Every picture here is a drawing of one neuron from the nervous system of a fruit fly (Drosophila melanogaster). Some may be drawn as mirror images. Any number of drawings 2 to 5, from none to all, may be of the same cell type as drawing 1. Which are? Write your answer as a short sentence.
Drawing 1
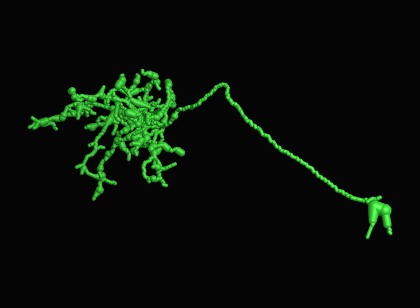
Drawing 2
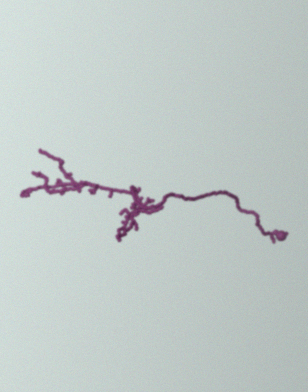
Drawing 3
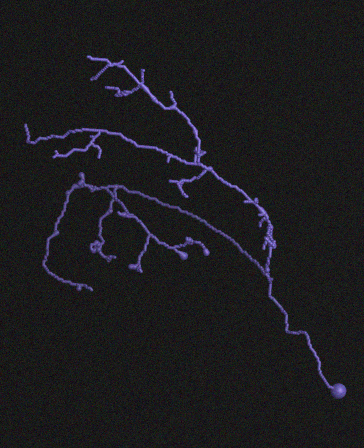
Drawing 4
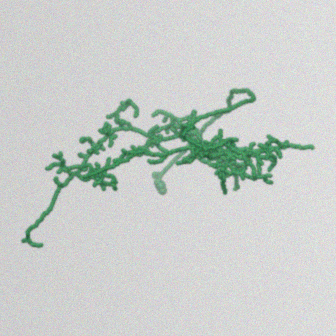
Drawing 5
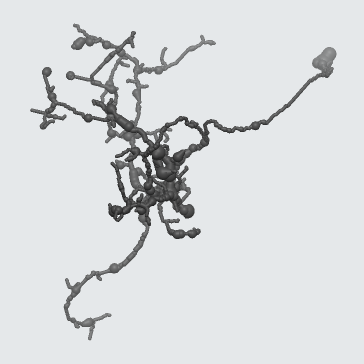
Drawing 2 is of the same cell type.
